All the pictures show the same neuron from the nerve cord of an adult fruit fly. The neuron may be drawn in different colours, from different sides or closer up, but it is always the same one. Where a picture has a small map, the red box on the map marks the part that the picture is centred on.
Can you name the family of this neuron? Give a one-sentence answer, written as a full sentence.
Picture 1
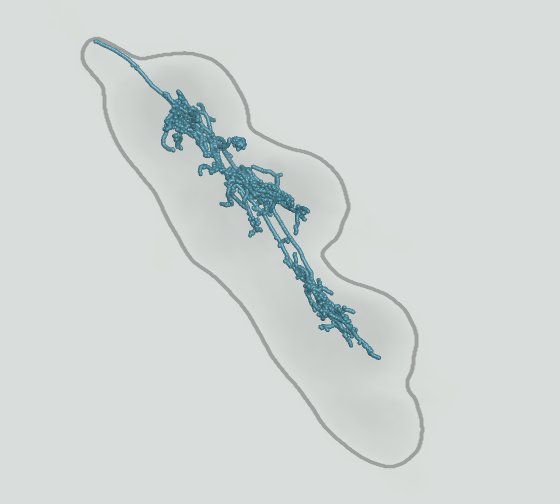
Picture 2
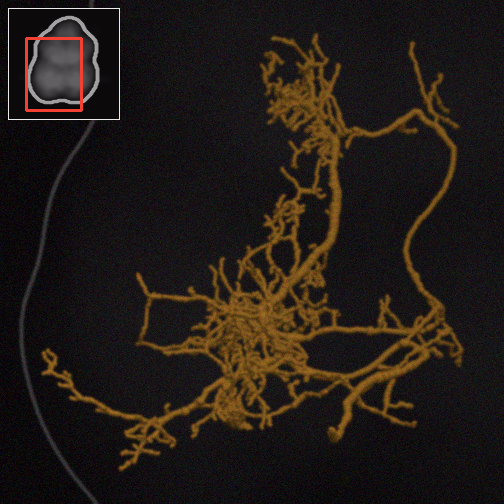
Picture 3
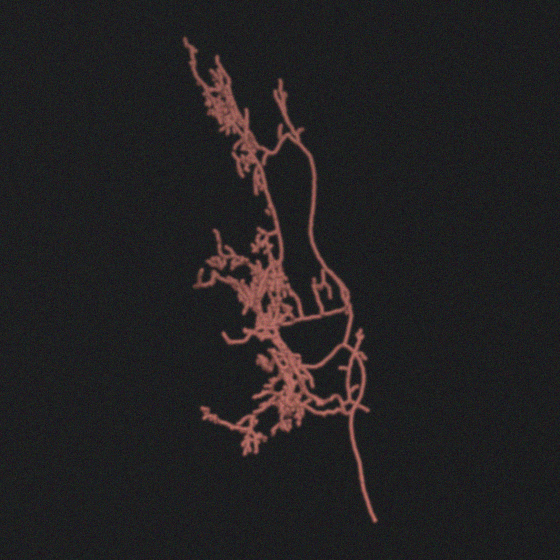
As a matter of family, this neuron is hemilineage 12B.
